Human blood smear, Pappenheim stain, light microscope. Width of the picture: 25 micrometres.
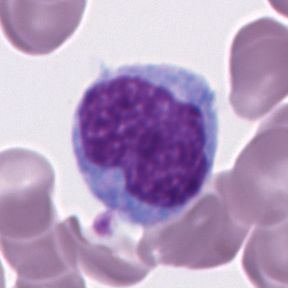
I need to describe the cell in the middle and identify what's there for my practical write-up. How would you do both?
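The nucleus is notched along its lower edge, which gives it a two-lobed, kidney-like outline. No distinct nucleolus stands out within it. The cytoplasm shows no distinct granules, and its edge at the top of the cell appears faintly frayed. The cell in the middle is a monocyte.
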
